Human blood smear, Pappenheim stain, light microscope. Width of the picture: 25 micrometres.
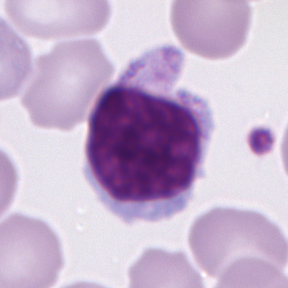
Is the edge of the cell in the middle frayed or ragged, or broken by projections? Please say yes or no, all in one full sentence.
Yes, in outline this cell is rough rather than smooth and even.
